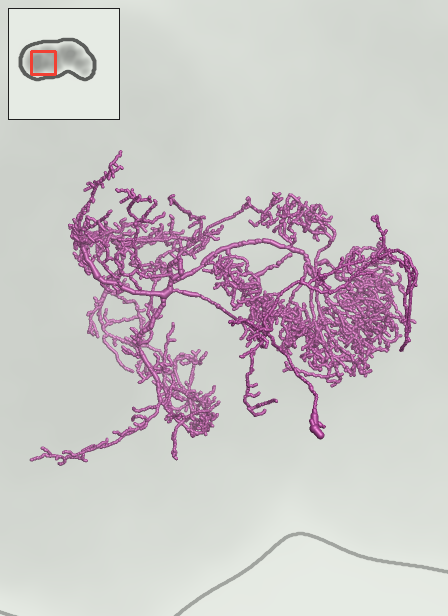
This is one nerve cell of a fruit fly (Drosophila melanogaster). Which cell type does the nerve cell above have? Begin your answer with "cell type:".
cell type: FB4M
